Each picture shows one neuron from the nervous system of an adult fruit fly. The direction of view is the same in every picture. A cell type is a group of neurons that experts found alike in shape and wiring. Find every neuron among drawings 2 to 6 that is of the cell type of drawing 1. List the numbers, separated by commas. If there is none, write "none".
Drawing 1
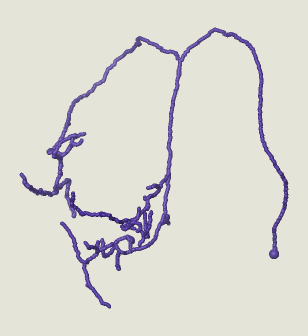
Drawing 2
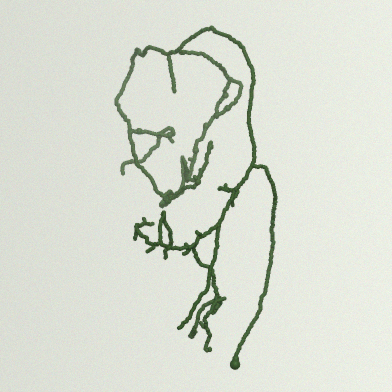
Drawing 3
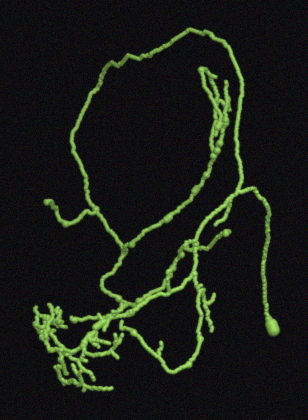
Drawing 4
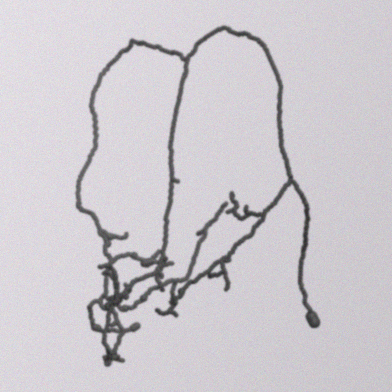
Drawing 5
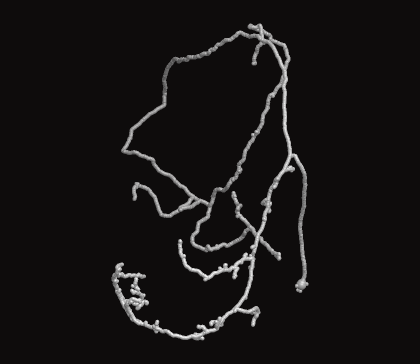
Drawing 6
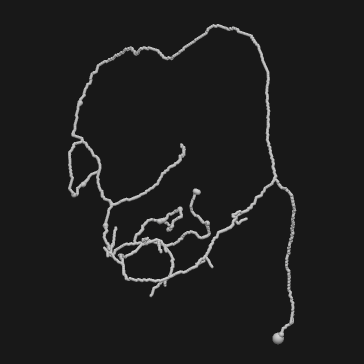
4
